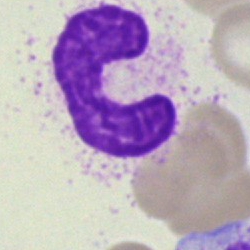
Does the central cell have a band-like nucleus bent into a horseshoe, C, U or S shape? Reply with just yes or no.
Yes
